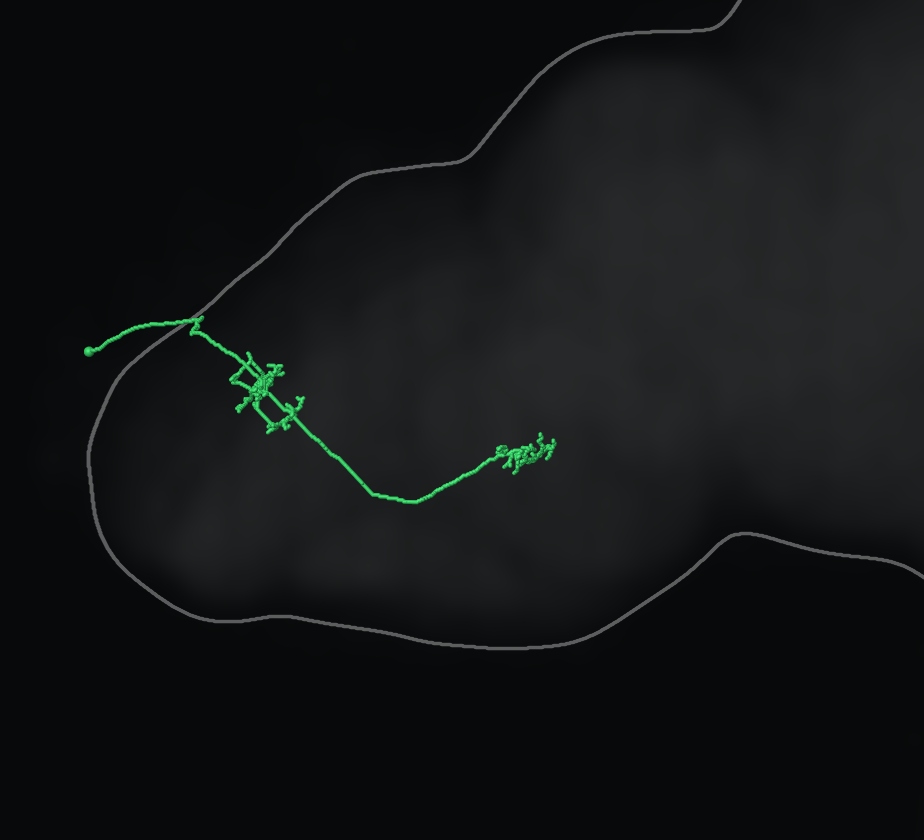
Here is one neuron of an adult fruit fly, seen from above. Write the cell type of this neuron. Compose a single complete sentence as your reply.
The cell type of this neuron is Tm40.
